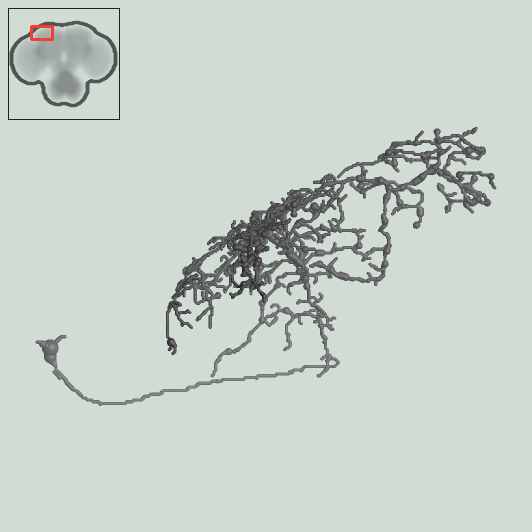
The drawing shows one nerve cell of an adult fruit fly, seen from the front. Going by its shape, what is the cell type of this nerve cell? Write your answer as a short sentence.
The cell type is SLP271.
